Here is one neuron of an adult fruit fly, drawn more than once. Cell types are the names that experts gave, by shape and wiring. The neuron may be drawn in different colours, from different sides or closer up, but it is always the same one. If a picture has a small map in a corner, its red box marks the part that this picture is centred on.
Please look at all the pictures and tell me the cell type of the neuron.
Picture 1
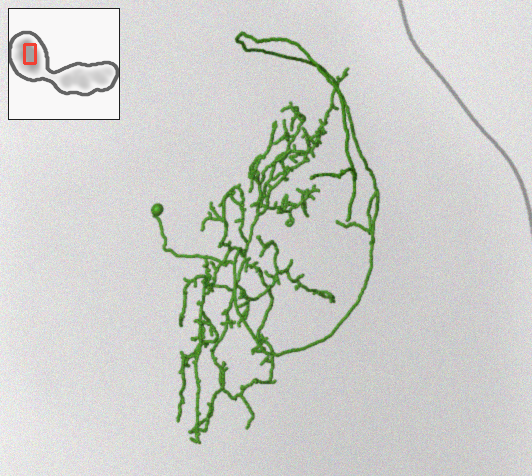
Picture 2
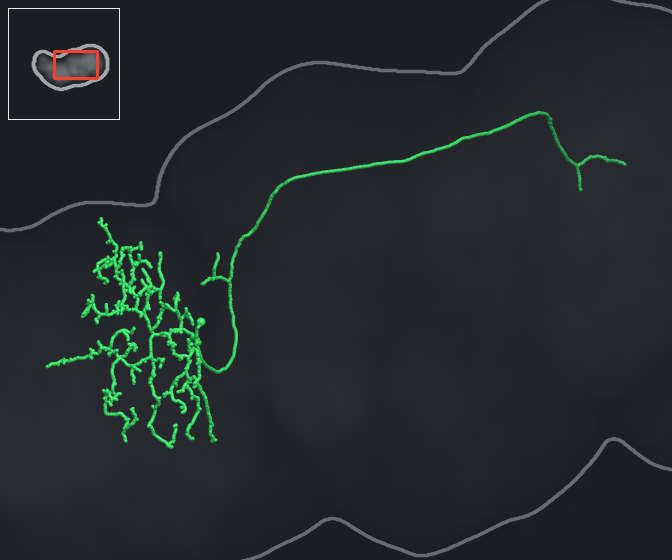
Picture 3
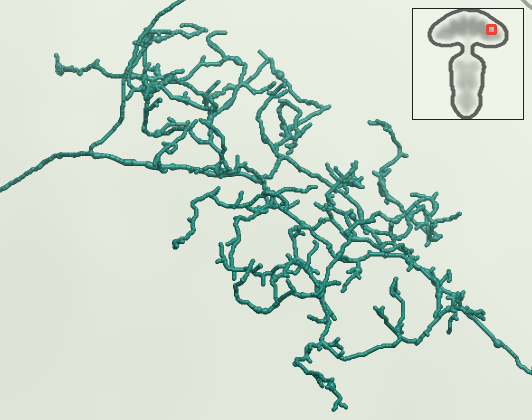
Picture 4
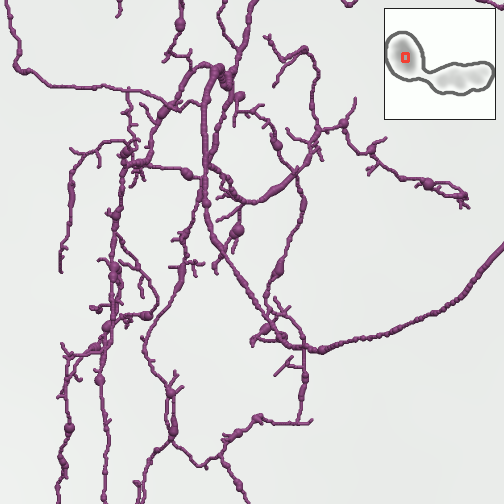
MeVPLo2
